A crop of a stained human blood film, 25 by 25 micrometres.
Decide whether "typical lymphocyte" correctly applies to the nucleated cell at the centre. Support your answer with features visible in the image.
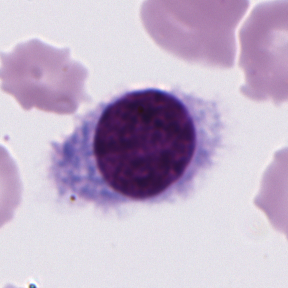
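Edge: the cell's border is ragged and fringed rather than smooth.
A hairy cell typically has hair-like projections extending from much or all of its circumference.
The ragged, fringed edge therefore goes with hairy cell. Amount of cytoplasm: the rim is broadest on the left side of the nucleus, and the nucleus fills about 60% of the cell's area.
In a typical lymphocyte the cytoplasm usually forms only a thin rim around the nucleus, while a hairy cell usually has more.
This amount of cytoplasm goes with hairy cell and counts against typical lymphocyte. Colour: the cytoplasm is pale blue.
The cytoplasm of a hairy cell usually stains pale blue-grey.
The colour also goes with hairy cell. Nucleus: it is round, about 9 micrometres across, with no notch, fold or lobe, and its chromatin is dark purple and mottled with lighter patches; no vacuoles are visible in the cytoplasm. Verdict: typical lymphocyte does not fit, and the cell is a hairy cell.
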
